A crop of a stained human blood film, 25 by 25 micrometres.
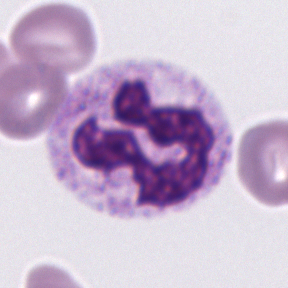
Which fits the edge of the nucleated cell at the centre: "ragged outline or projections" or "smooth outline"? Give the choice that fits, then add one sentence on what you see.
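Smooth outline. The cell outline is smoothly rounded.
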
